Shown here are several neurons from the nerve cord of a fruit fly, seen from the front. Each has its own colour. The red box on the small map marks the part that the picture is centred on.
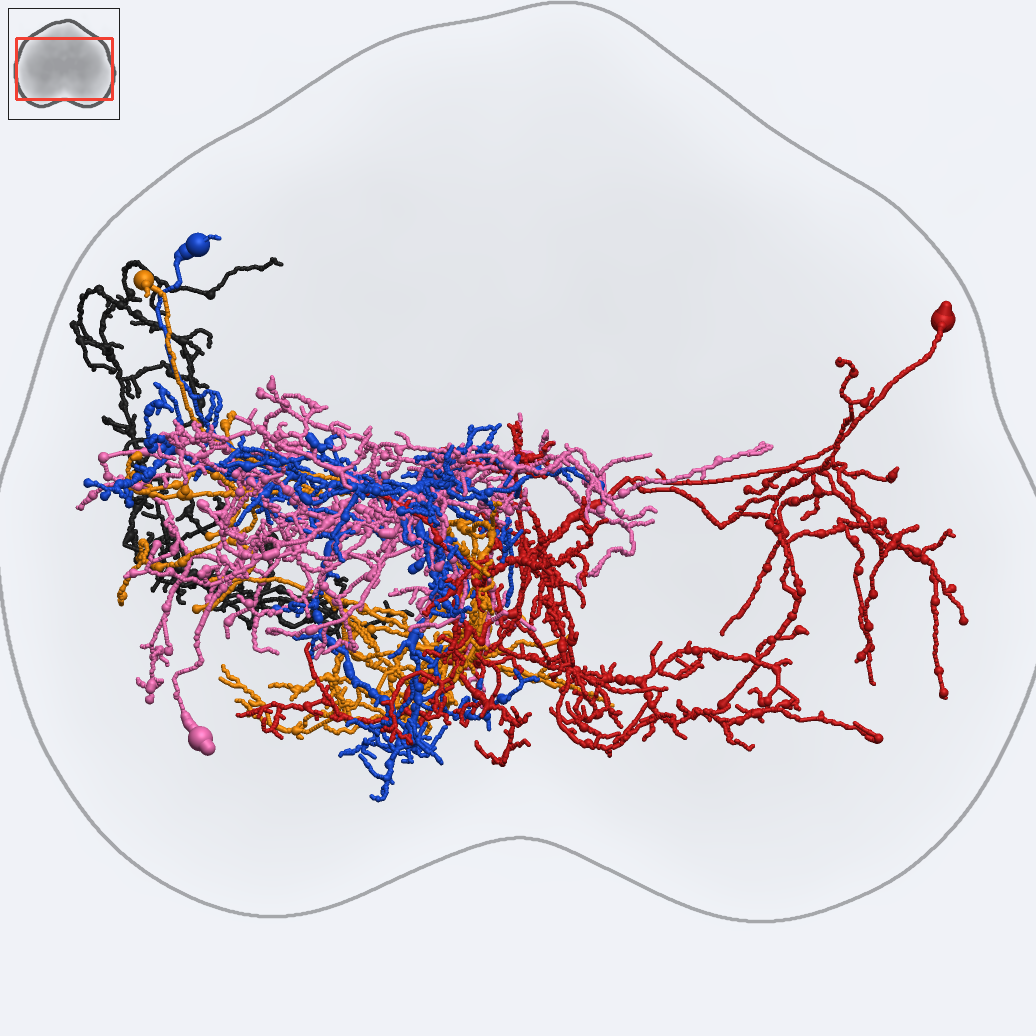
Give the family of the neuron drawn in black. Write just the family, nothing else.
hemilineage 13A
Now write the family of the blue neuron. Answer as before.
hemilineage 11A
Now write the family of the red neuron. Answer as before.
hemilineage 11A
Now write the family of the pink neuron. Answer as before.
hemilineage 12A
